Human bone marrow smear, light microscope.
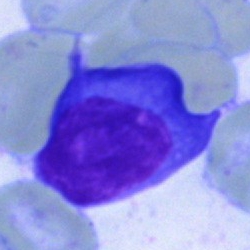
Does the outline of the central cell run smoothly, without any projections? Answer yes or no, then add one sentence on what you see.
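No. A thin strand of cytoplasm extends upward from the top-left edge of the cell.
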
